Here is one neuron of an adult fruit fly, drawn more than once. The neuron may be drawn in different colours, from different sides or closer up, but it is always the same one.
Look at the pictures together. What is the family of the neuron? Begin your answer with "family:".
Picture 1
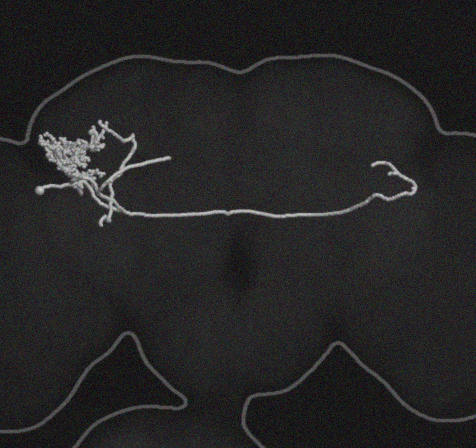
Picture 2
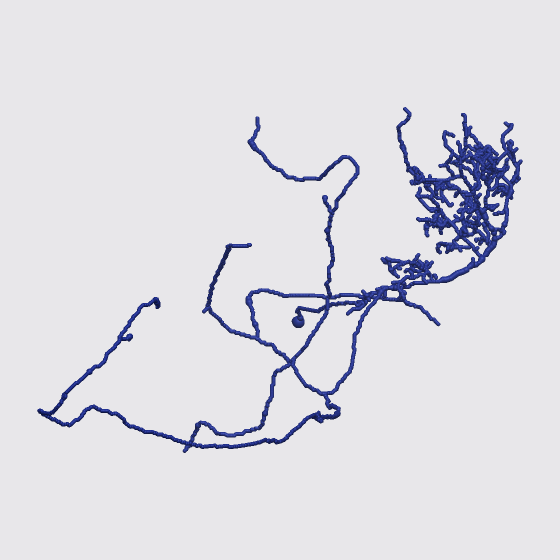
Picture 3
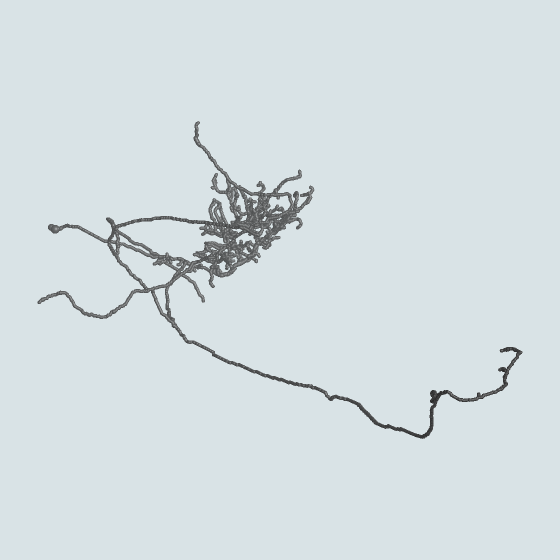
family: hemilineage VLPl2_posterior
